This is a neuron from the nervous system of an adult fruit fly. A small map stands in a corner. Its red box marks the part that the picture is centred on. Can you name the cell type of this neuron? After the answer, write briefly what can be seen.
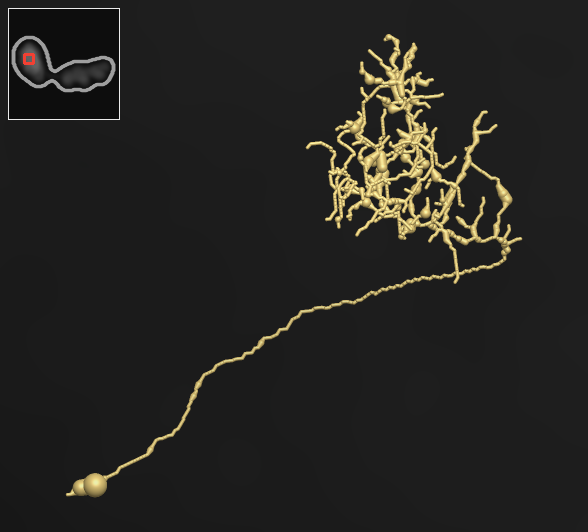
The cell type is Cm3. It is an optic-lobe intrinsic neuron. The cell body can be seen at the lower left of the picture. Dozens of branch ends can be seen.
